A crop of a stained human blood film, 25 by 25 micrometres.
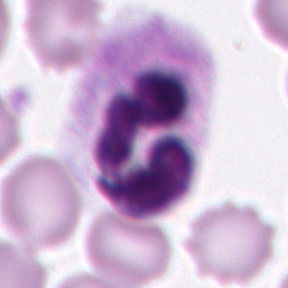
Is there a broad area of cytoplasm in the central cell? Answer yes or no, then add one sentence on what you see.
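Yes. The cytoplasm is plentiful and pale pinkish-lilac.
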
